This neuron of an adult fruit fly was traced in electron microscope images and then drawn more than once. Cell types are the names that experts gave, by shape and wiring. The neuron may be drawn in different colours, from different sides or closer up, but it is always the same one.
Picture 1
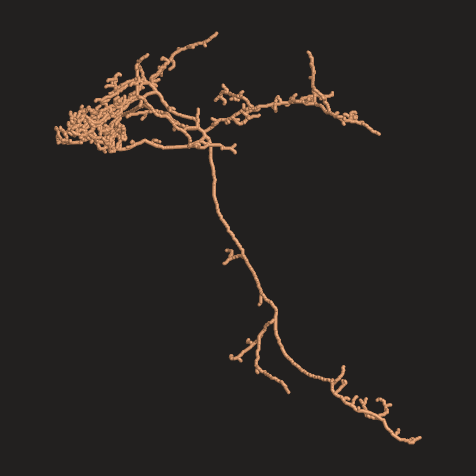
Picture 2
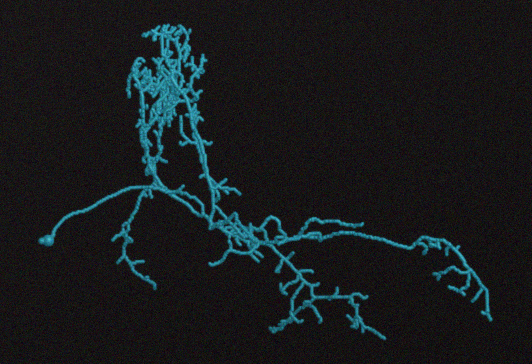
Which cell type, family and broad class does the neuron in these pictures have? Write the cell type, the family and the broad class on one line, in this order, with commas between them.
AOTU015, hemilineage CREa2_ventral, central-brain intrinsic neuron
